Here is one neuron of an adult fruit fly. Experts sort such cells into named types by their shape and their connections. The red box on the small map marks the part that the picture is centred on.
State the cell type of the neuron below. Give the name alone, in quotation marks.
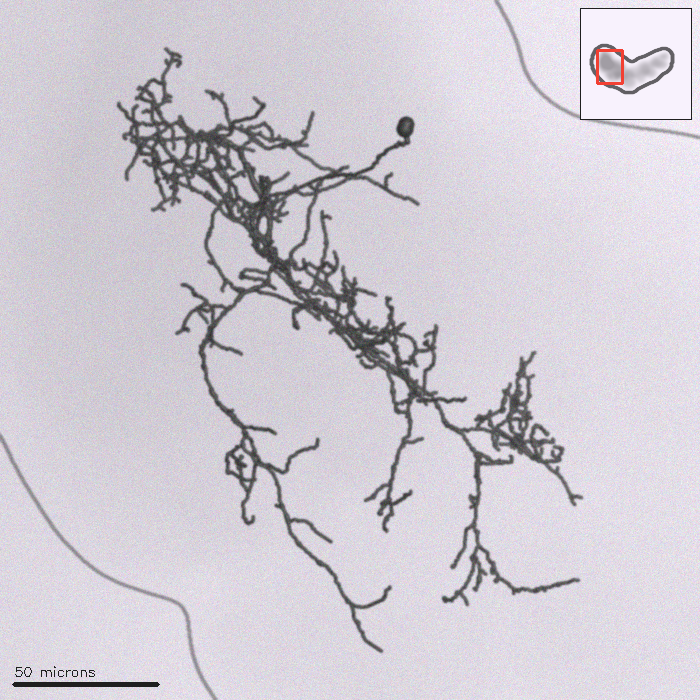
"SIP110m_a"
